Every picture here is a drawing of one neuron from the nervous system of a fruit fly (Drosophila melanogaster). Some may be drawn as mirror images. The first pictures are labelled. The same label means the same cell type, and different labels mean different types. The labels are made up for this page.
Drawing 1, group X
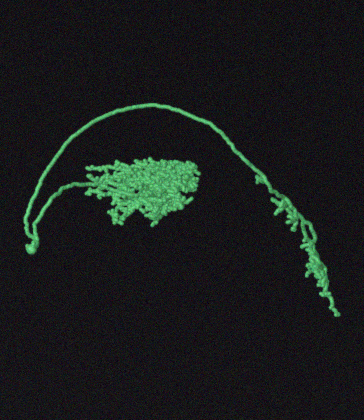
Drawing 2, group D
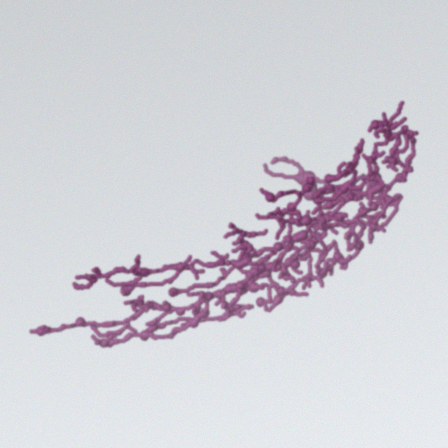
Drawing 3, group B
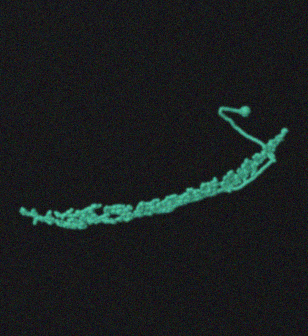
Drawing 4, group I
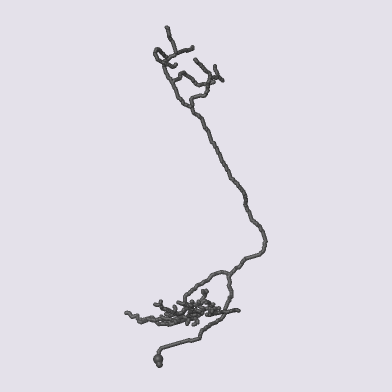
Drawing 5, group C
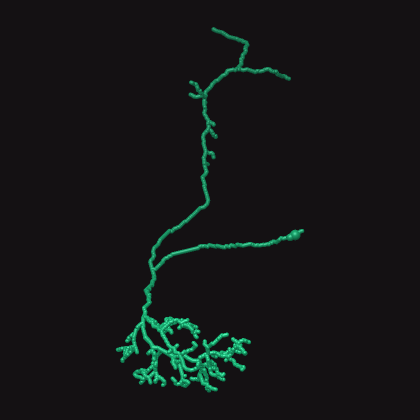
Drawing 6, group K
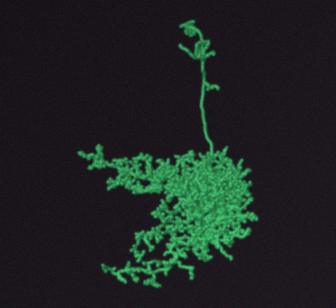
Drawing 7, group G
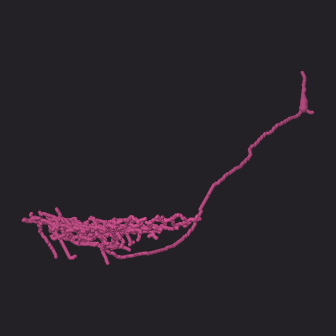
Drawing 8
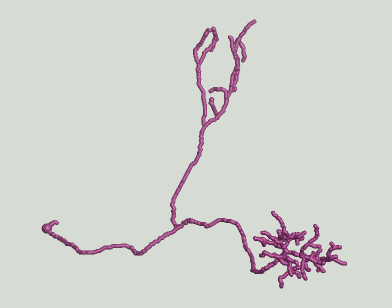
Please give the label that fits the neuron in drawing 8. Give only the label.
group I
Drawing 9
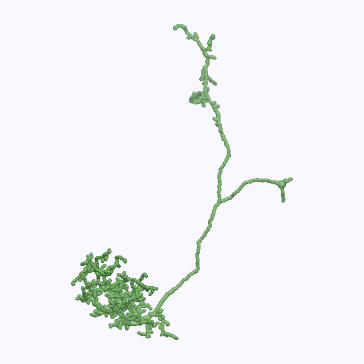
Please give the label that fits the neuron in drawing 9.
group C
